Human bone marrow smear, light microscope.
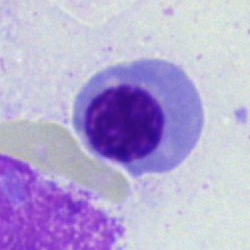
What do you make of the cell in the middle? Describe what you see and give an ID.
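Position: the nucleus sits off-centre, toward the left. Chromatin: dark and coarsely clumped. Cytoplasm: broadest on the right side of the nucleus, with a paler zone beside it there. Result: an erythroblast.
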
